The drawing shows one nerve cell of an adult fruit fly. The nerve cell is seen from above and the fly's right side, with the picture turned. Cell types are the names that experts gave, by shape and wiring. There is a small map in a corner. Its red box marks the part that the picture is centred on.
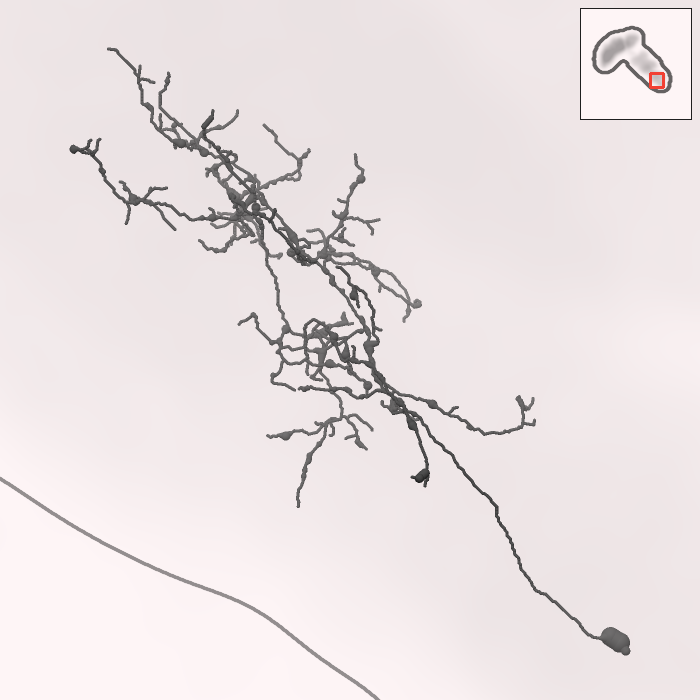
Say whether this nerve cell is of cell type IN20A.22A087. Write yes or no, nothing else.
no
